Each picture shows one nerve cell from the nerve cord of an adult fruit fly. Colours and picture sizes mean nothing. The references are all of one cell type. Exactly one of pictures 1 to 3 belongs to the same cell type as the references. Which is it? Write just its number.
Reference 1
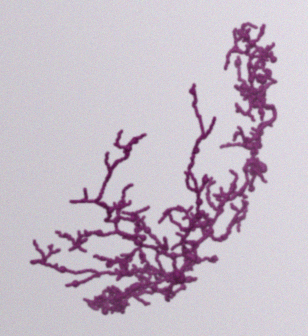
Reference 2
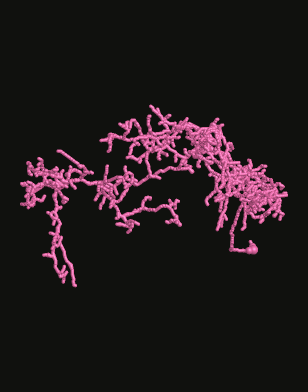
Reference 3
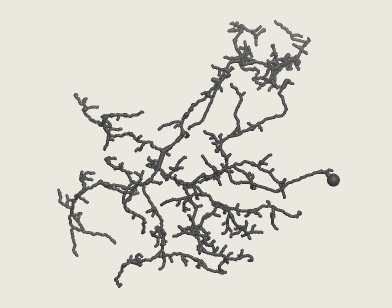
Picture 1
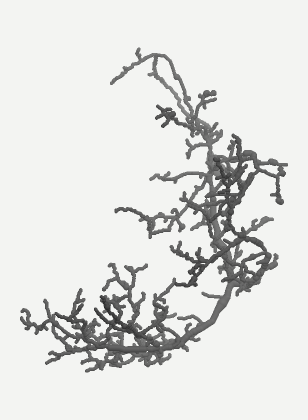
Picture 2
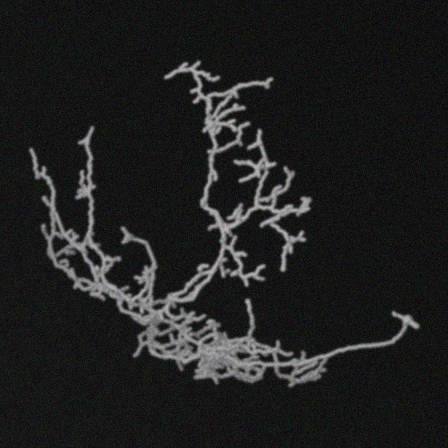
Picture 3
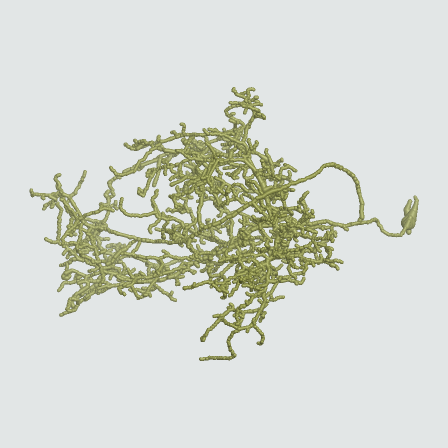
2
